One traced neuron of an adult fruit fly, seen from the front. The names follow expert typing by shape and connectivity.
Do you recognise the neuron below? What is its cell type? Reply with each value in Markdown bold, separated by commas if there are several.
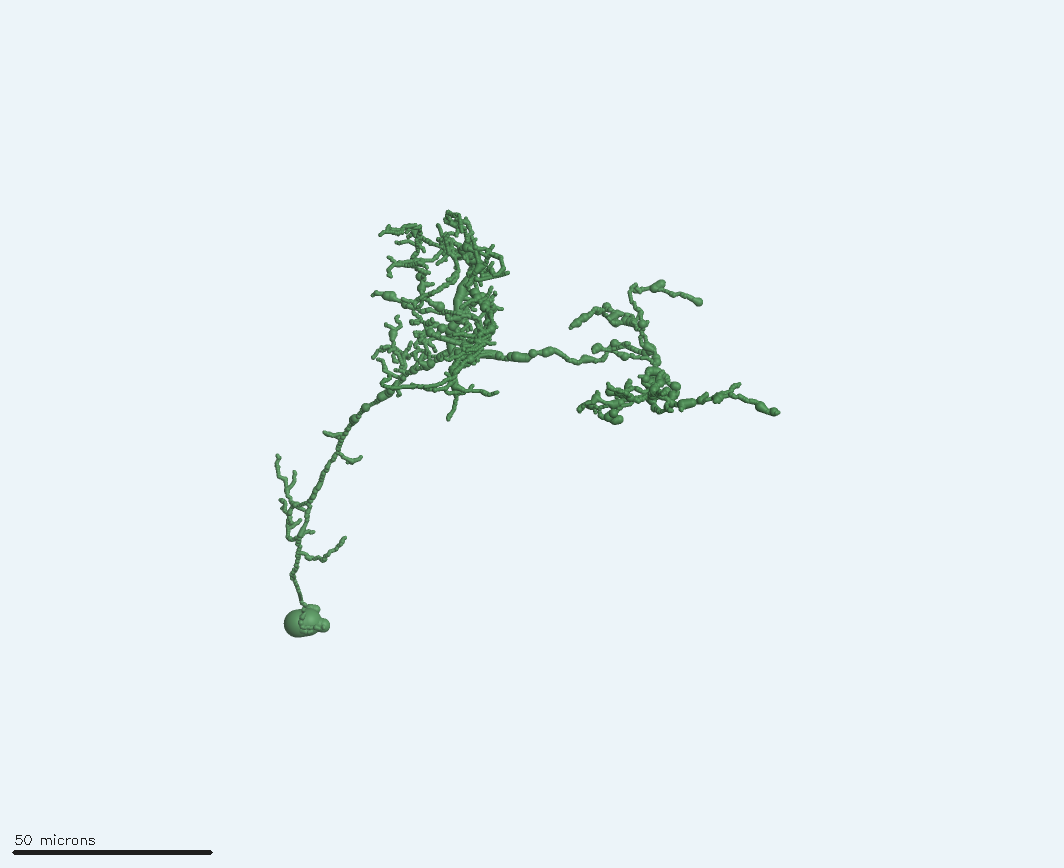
**IN07B032**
